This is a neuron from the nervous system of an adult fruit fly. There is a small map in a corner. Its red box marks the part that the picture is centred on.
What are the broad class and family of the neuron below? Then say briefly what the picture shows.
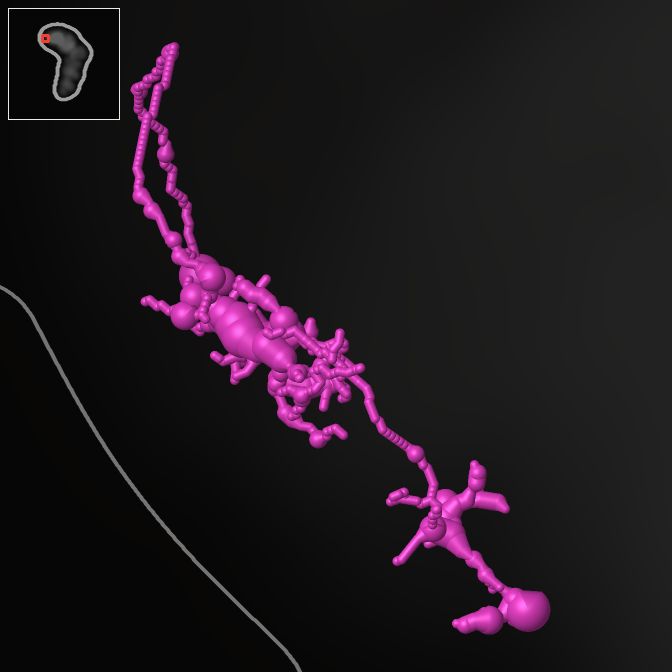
It is an optic-lobe intrinsic neuron. Its family is Mi. In this view it is taller than it is wide.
